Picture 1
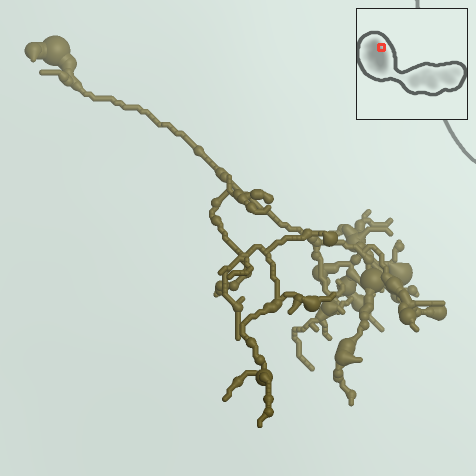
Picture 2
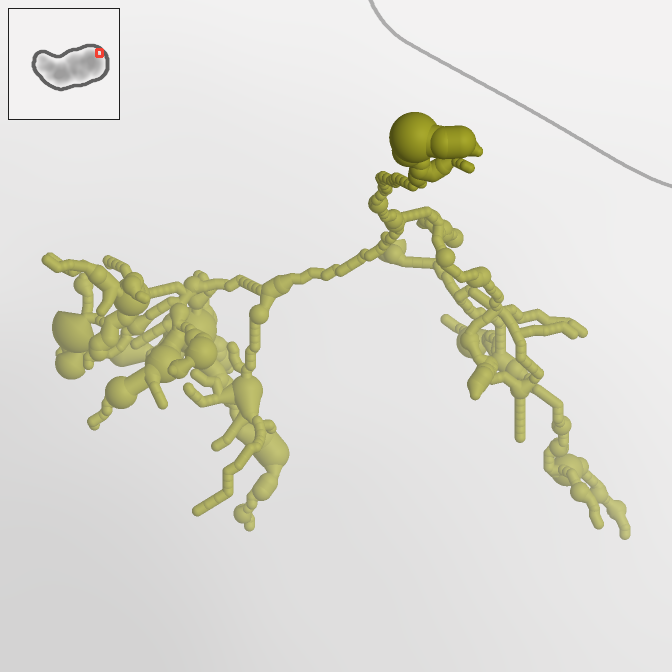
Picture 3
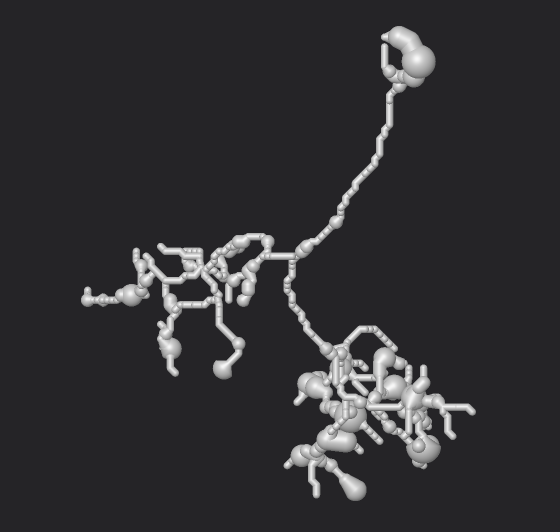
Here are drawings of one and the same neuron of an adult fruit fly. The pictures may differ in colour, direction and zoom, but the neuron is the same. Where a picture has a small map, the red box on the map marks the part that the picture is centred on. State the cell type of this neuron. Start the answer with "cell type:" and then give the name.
cell type: Dm10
